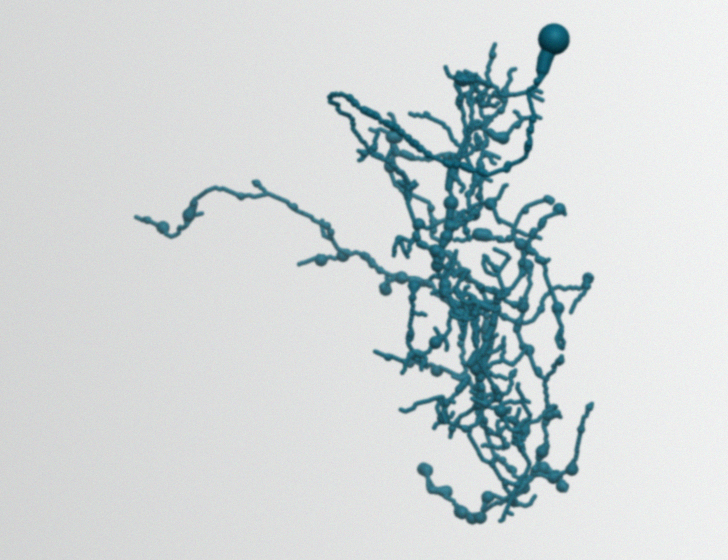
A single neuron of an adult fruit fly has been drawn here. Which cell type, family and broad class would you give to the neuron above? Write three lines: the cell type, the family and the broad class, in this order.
AVLP469
hemilineage VLPp&l1_anterior
central-brain intrinsic neuron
